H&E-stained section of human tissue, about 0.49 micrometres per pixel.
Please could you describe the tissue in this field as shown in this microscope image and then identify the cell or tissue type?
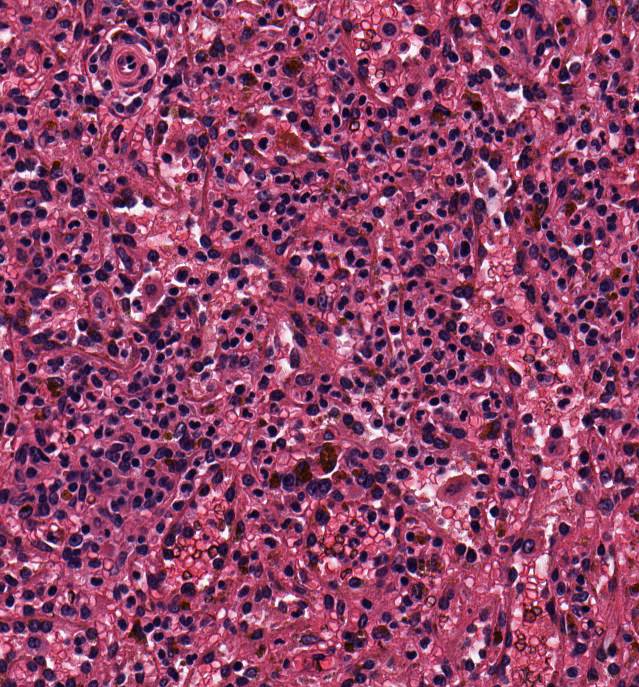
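A diffuse, solid sheet of cells covers the whole field, with no glands or epithelium. Most of the nuclei are small, round and darkly stained. Scattered cells throughout contain brown granular pigment. Red blood cells collect in small clusters, most noticeably in the lower centre. This is spleen.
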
